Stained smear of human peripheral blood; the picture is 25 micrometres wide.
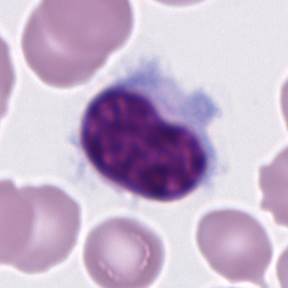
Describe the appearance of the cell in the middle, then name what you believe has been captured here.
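First, the edge of the cell bears many fine, hair-like projections. Second, the chromatin is dark purple and coarsely clumped. Third, no granules are visible in the cytoplasm, and fourth, the cytoplasm contains no vacuoles. The cell is a hairy cell.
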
